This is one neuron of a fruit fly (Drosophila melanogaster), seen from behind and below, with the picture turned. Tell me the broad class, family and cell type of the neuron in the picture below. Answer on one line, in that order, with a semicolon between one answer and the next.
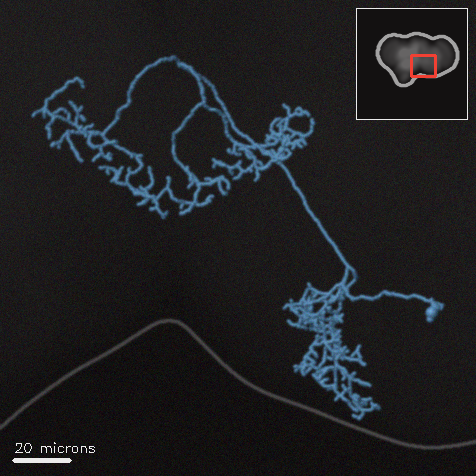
central-brain intrinsic neuron; hemilineage DL1_dorsal; FB7L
